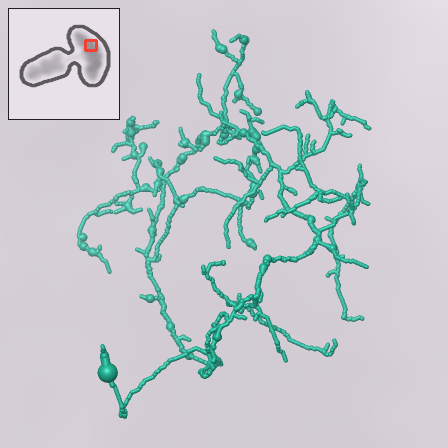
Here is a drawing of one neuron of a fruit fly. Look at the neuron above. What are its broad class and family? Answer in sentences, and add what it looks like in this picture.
This is a central-brain intrinsic neuron. The family is hemilineage SLPpm1. It lies in the brain. The cell body can be seen at the lower left of the picture. Dozens of branch ends can be seen.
